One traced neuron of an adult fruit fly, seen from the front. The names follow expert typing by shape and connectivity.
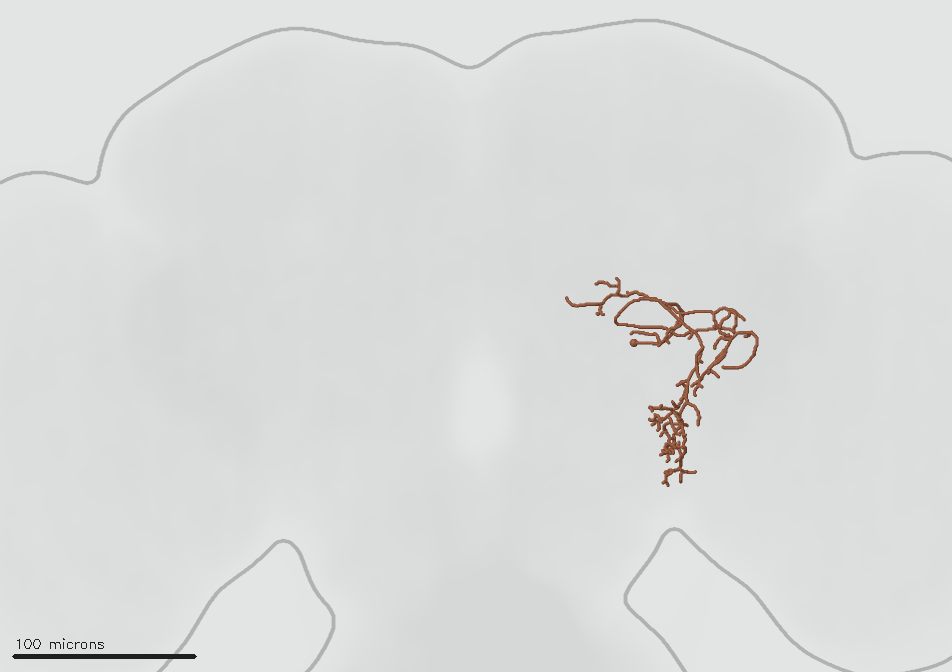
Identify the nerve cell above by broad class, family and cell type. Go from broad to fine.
central-brain intrinsic neuron; hemilineage VLPl&p2_posterior; CB2472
